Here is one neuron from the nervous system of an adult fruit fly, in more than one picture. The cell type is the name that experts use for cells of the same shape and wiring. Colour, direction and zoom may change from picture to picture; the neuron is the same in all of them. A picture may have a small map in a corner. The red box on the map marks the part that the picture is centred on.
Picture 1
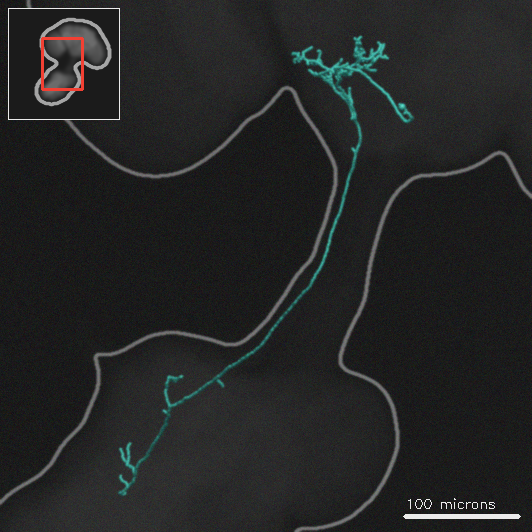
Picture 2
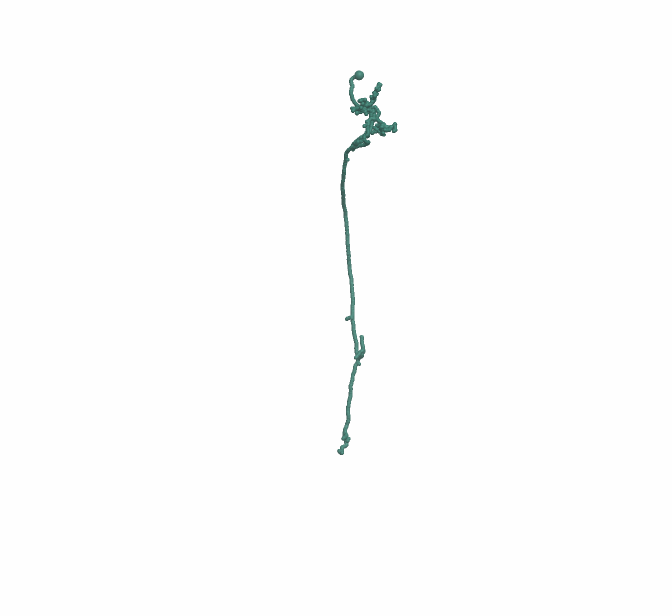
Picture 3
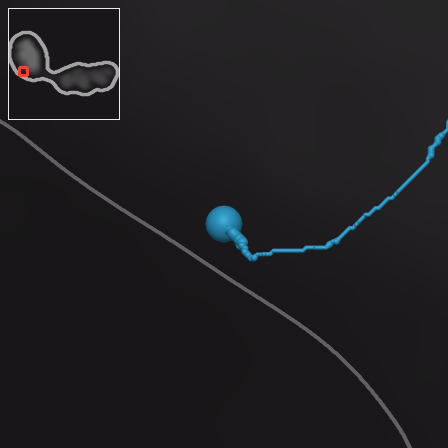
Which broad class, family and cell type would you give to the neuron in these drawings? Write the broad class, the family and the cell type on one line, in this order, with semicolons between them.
descending neuron; hemilineage MX3; DNg08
